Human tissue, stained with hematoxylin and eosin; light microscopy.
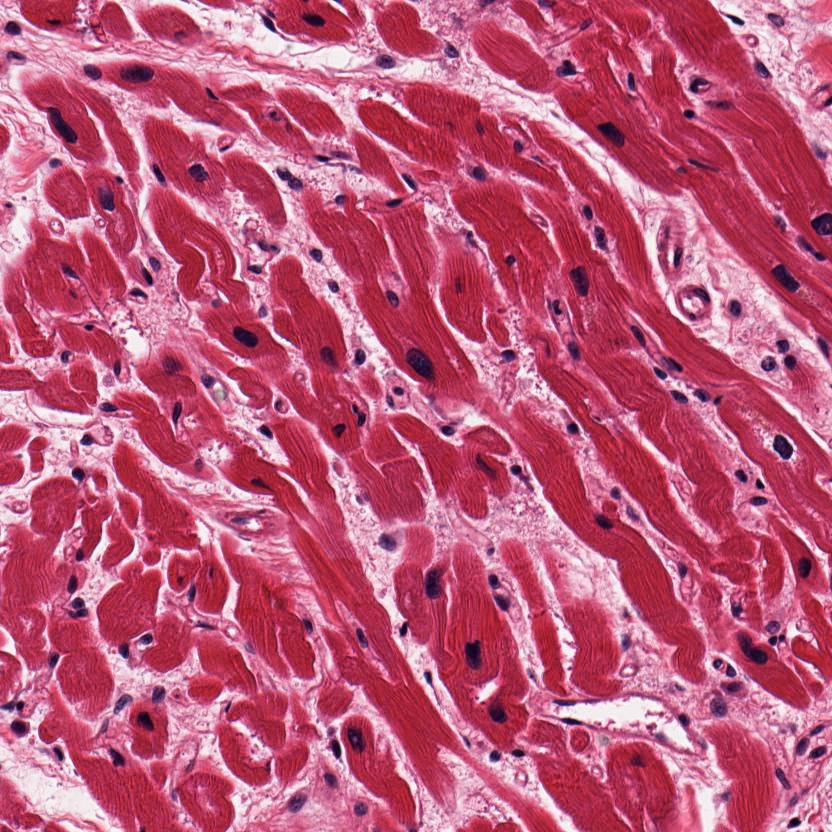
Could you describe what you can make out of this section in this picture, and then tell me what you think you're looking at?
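Follow a fibre and you'll see it branch and join its neighbours instead of running as a separate cylinder. Each has its nucleus in the centre, and the cytoplasm is deeply eosinophilic with fine lengthwise striations. Toward the lower left the fibres are cut across, so they show rounded and oval profiles. This is the atrial appendage of the heart.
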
